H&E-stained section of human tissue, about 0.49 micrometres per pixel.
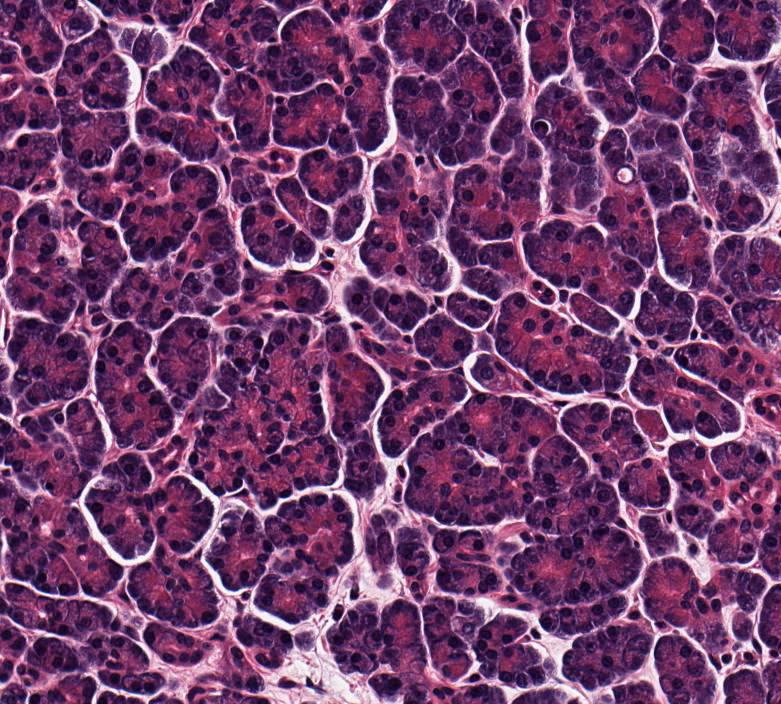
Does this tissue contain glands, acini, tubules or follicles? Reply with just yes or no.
Yes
